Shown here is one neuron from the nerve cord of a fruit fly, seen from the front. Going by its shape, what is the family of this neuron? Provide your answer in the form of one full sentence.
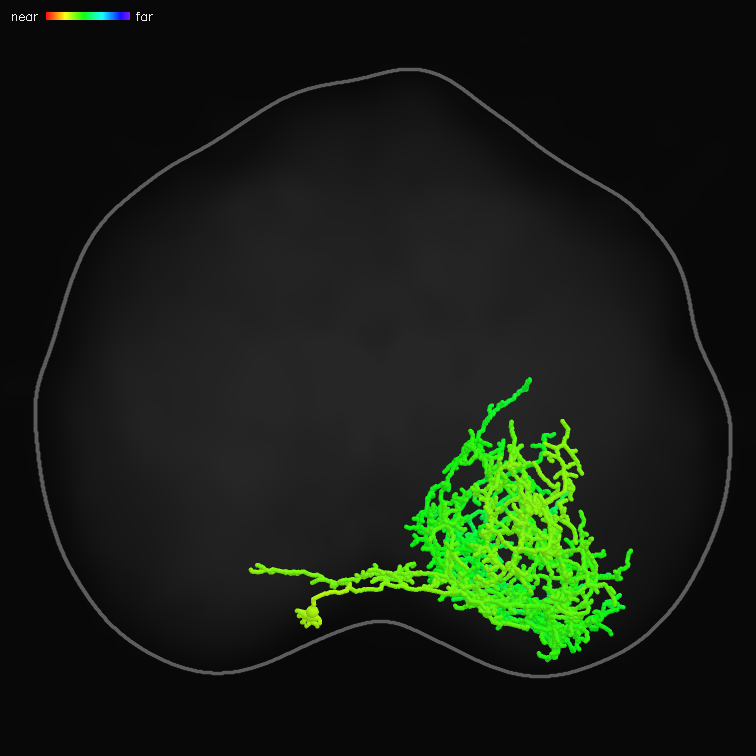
In terms of family, the neuron is hemilineage 14A.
